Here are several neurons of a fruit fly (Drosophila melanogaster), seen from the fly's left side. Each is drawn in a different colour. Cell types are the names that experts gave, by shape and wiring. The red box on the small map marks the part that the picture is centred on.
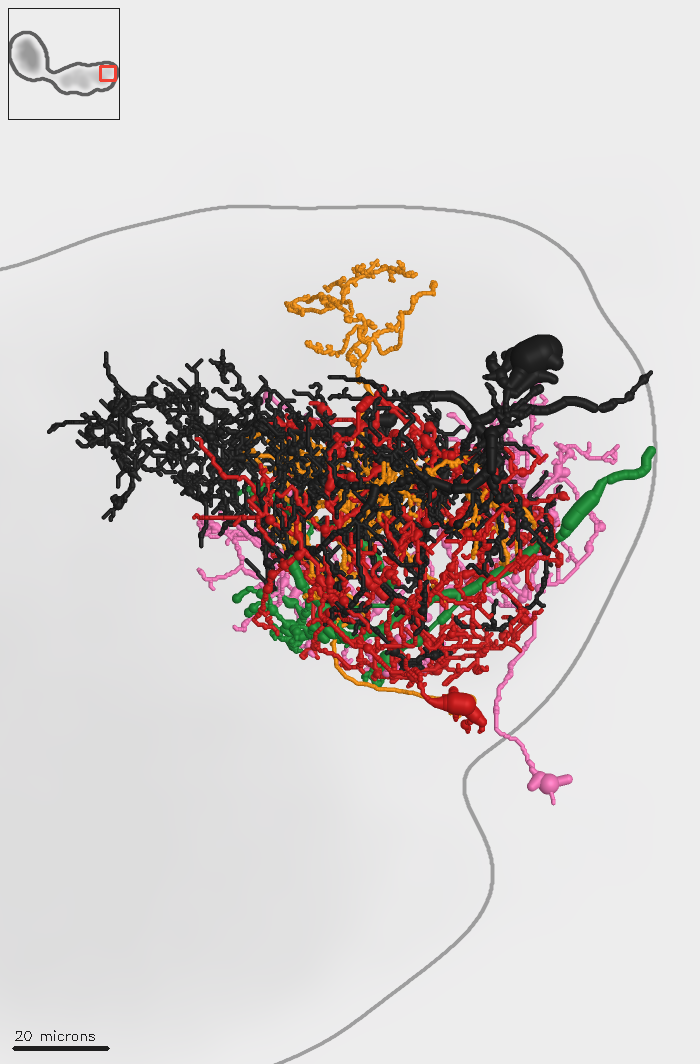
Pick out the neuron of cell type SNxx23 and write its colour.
green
